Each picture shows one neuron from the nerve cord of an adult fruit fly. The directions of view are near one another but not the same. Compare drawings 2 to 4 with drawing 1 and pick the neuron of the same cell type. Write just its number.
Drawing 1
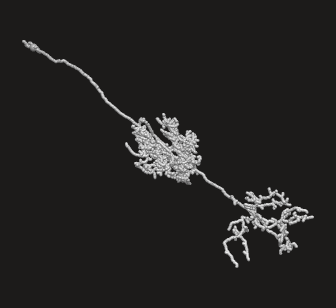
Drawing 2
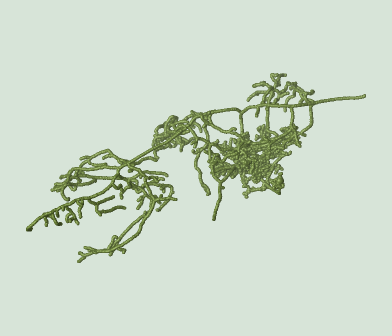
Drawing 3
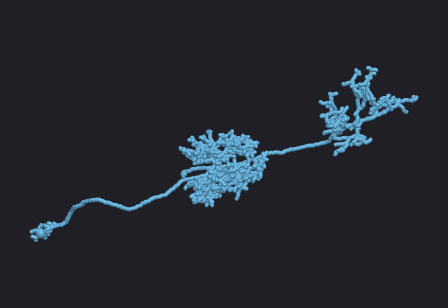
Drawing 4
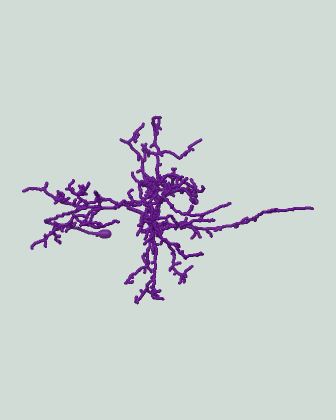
3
